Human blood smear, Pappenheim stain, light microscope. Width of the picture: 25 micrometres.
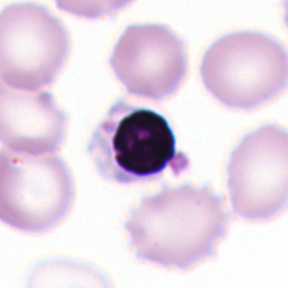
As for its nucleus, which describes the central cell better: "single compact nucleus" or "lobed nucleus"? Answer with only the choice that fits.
Single compact nucleus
